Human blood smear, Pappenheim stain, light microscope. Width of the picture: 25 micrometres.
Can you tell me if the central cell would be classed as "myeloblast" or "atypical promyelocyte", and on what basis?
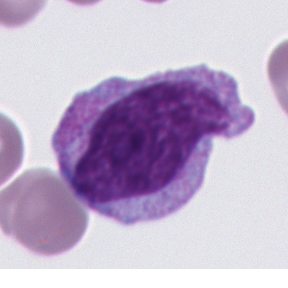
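This one is an atypical promyelocyte. Now look at its cytoplasm: pale greyish-blue to lilac, sprinkled with fine pinkish-purple granules.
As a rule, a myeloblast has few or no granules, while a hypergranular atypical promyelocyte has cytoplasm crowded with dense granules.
The cell is about 18 by 13 micrometres, with a tongue-like projection of cytoplasm jutting from its upper right.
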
